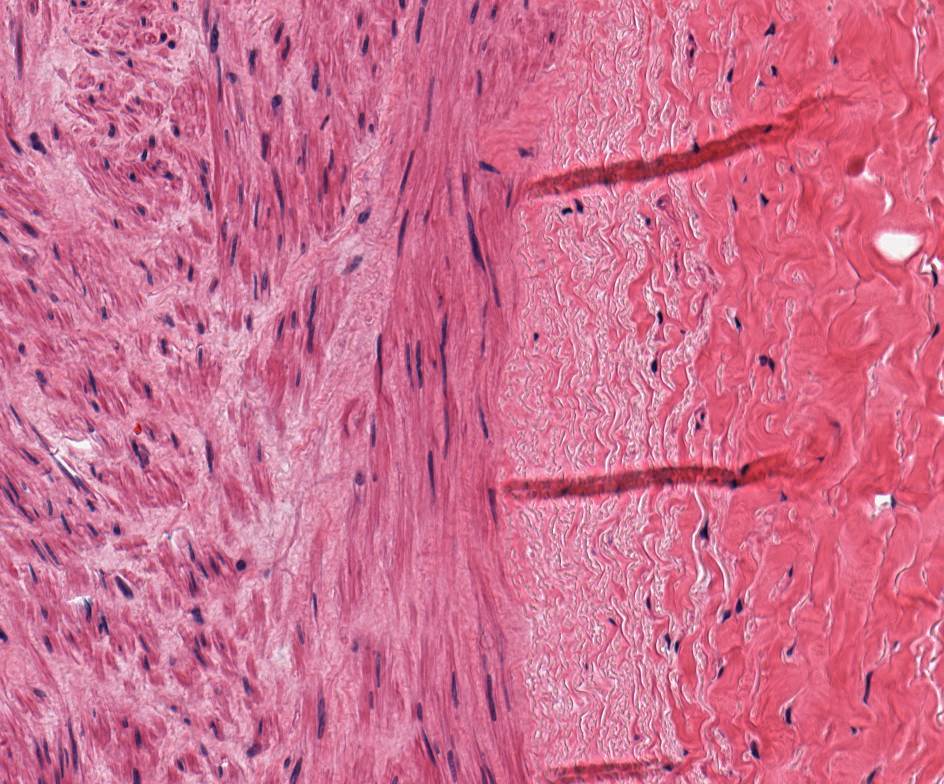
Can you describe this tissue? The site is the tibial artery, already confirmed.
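Begin on the left: smooth muscle bundles cut in differing planes, some lengthwise, some across. Near the middle, a smooth muscle band runs vertically from top to bottom. The smooth muscle cells have elongated, blunt-ended dark nuclei in pink cytoplasm. On the right, the collagen consists of wavy eosinophilic fibres with only sparse small dark nuclei.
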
